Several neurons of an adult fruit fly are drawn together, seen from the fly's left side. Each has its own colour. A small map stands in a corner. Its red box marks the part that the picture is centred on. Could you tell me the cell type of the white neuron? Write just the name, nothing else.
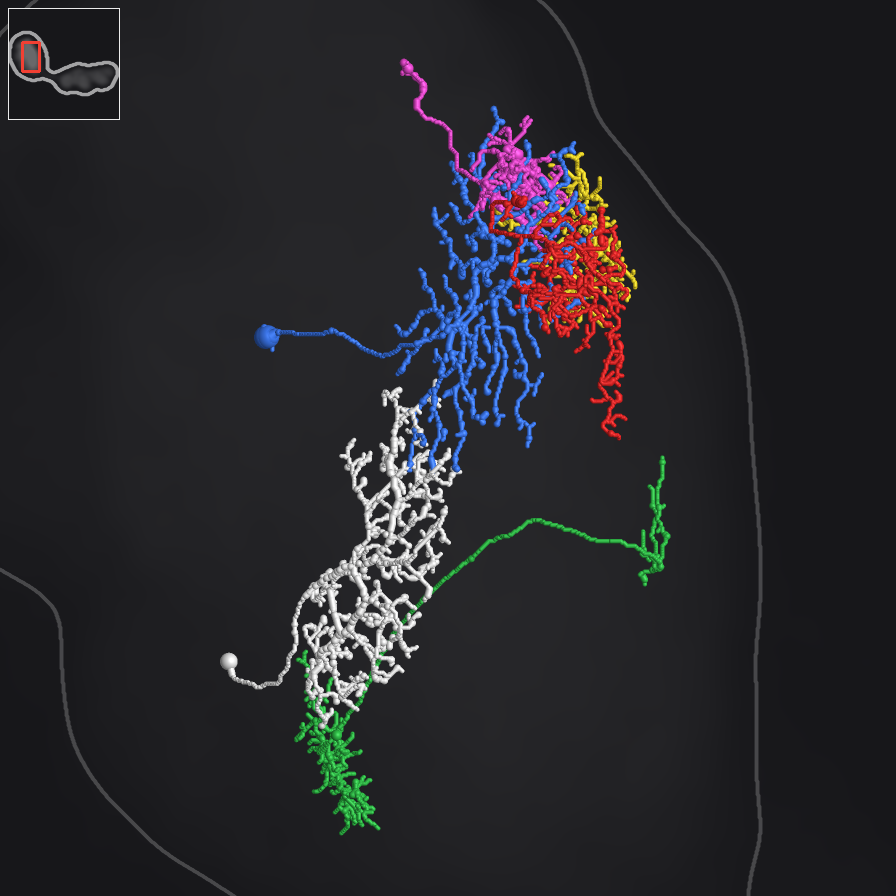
Dm6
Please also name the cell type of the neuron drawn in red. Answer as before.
Dm1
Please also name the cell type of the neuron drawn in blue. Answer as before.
Dm18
